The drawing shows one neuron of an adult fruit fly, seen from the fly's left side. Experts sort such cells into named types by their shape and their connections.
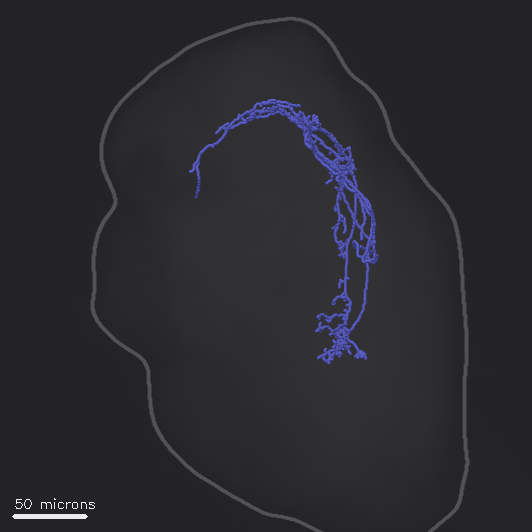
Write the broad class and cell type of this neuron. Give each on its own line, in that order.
central-brain intrinsic neuron
ATL041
